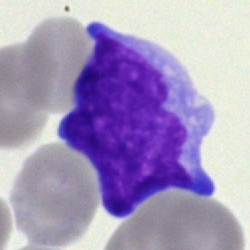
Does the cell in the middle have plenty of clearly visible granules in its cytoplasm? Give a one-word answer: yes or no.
No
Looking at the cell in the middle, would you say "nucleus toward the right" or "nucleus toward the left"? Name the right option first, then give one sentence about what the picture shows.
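Nucleus toward the left. The cytoplasm is pale greyish-blue and lies mainly on the right side of the cell.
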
